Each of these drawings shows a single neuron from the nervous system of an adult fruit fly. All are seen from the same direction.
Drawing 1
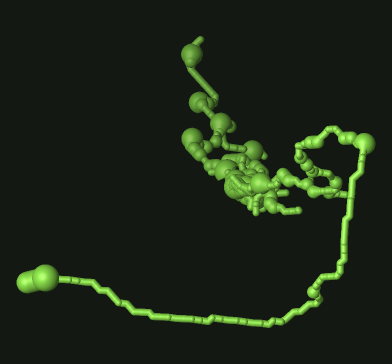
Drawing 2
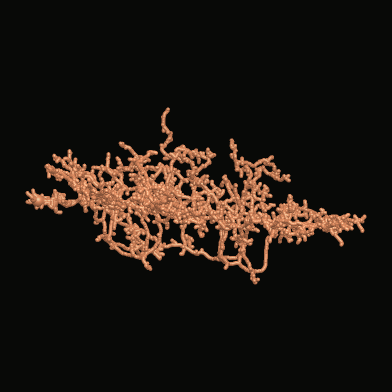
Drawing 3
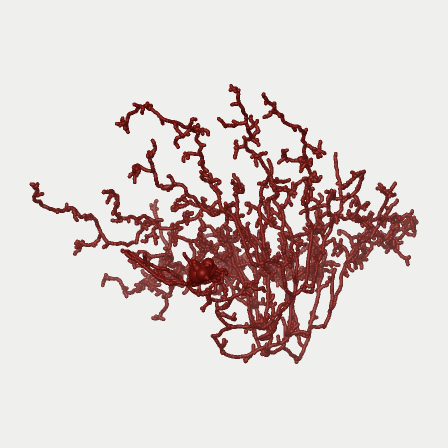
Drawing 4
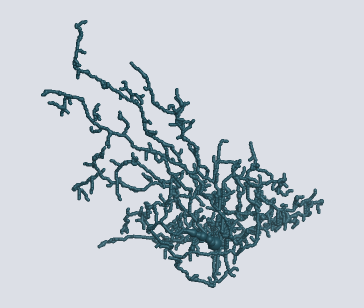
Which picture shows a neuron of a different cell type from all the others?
Drawing 1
